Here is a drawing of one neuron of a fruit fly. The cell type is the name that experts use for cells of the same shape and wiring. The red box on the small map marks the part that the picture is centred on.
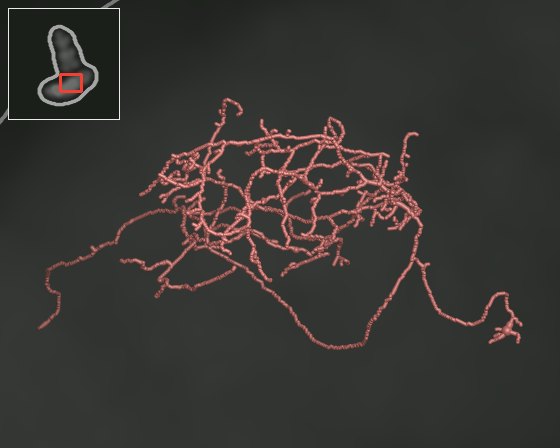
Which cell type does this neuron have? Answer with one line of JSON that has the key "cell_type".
{"cell_type": "CL078_b"}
